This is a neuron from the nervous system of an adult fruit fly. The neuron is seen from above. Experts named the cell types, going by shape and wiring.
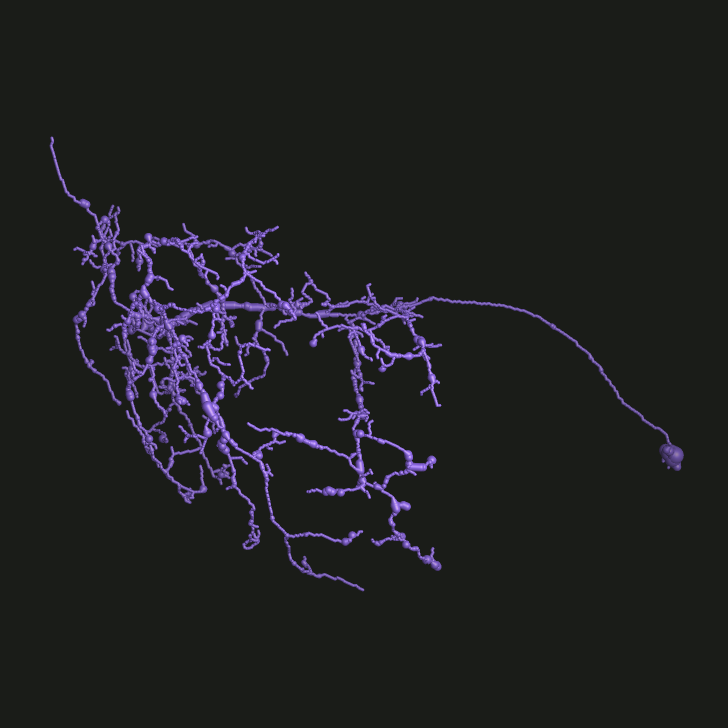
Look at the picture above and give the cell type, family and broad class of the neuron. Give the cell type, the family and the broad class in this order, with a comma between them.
IN04B074, hemilineage 04B, nerve-cord intrinsic neuron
